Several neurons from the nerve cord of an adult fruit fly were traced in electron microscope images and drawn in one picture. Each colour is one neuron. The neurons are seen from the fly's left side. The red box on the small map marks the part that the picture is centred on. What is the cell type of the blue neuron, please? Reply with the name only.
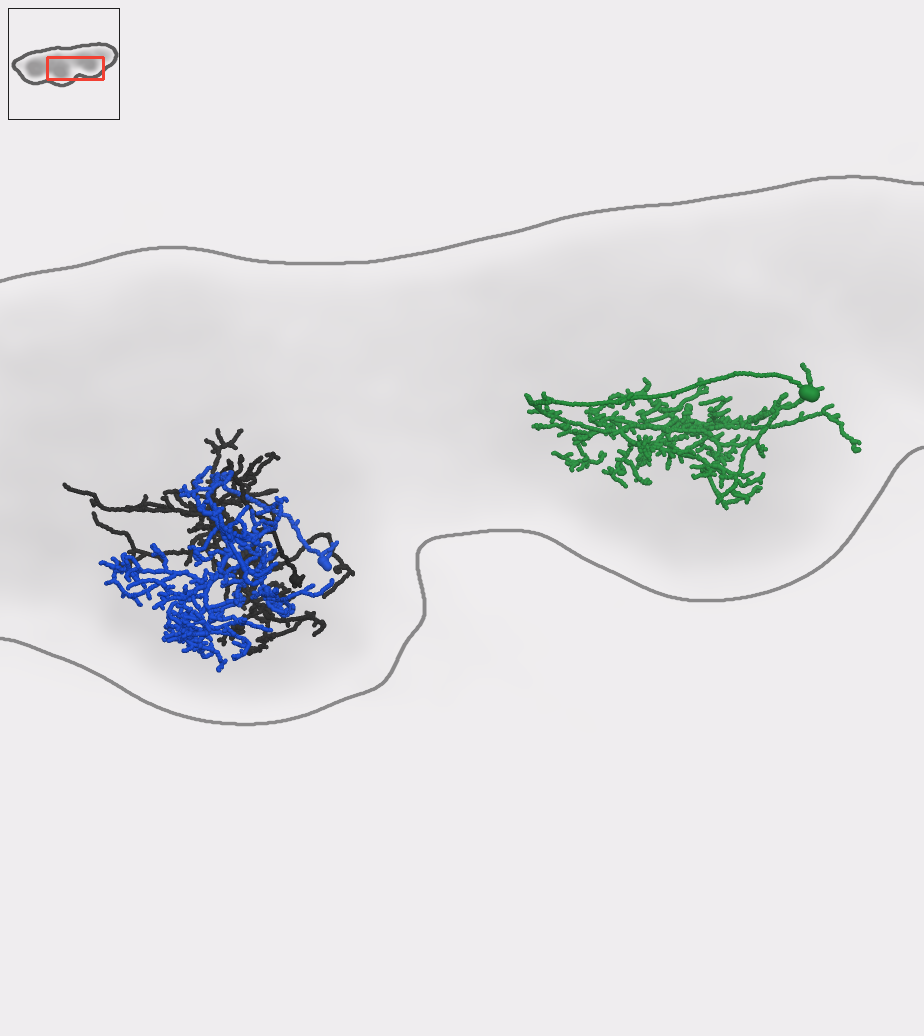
IN12B034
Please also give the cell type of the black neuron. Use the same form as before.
IN12B053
